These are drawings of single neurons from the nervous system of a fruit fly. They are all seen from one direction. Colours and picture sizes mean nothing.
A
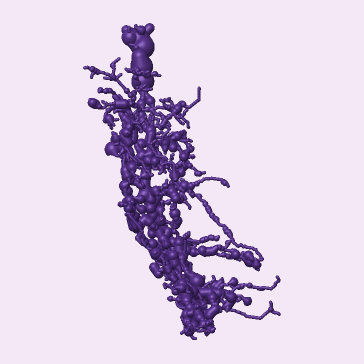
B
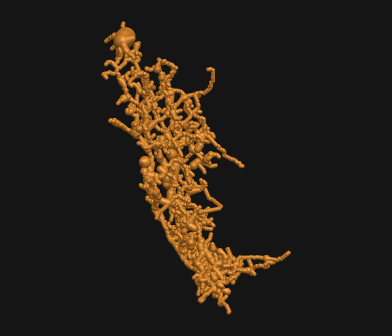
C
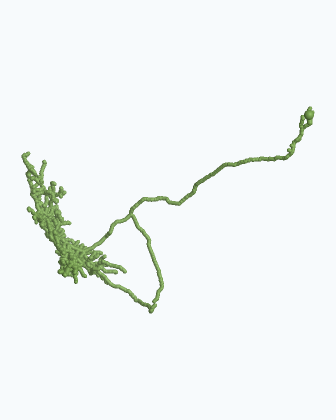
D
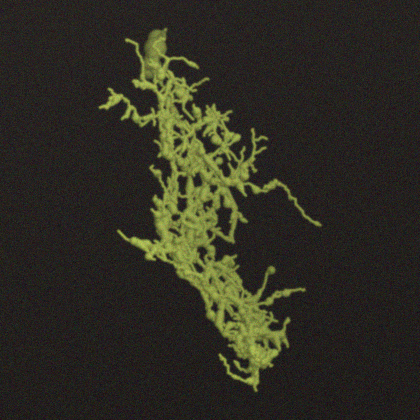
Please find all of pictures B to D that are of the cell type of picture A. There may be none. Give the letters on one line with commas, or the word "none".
B, D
